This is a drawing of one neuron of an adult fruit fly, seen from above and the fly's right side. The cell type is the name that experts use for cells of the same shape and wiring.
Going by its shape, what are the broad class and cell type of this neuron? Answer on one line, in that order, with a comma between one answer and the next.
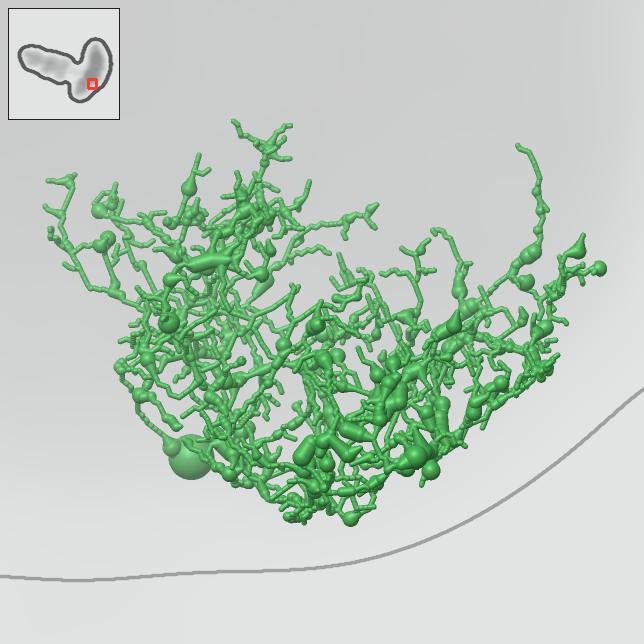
central-brain intrinsic neuron, AVLP353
